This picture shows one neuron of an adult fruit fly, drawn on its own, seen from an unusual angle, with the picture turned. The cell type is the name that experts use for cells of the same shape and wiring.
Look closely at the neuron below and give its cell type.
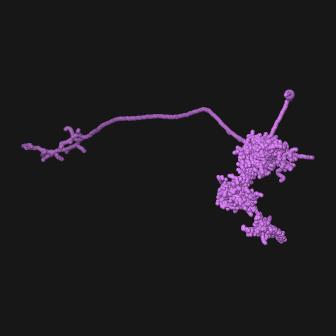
DNg40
